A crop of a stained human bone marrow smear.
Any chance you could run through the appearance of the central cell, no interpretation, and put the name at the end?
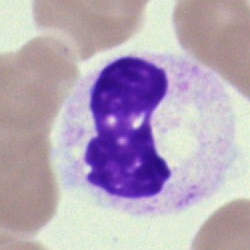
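Elongated, with an indentation on its right side, the nucleus lies in abundant pale pinkish-grey cytoplasm. Fine pink-lilac granules are scattered through that cytoplasm, and a pale clear zone lies to the right of the nucleus. The cell is a band neutrophil.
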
